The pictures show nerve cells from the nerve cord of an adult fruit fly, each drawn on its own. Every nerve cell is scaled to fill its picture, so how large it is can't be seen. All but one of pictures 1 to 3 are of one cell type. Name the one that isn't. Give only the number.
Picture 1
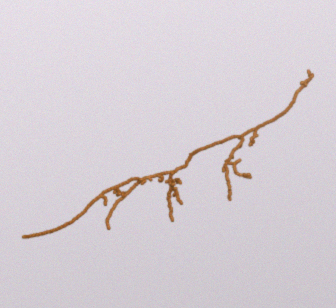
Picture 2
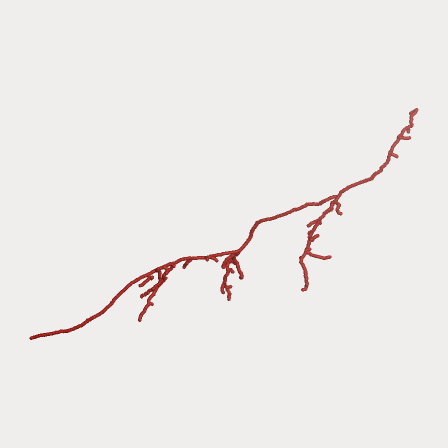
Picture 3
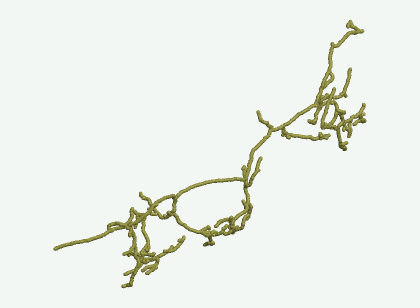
3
